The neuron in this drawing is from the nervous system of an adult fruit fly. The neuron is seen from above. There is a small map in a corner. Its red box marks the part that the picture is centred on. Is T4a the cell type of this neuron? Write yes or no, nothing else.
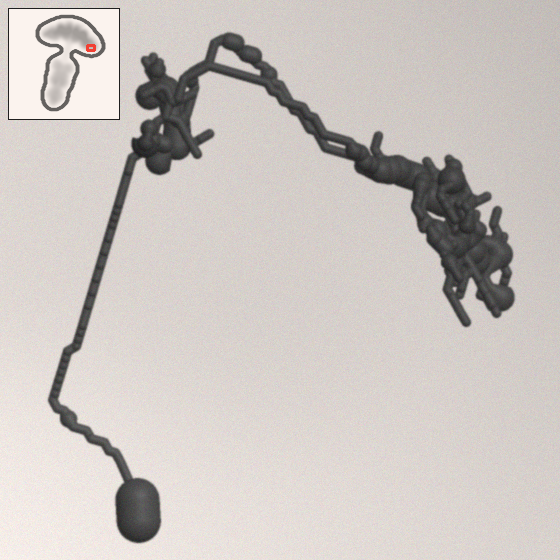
yes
